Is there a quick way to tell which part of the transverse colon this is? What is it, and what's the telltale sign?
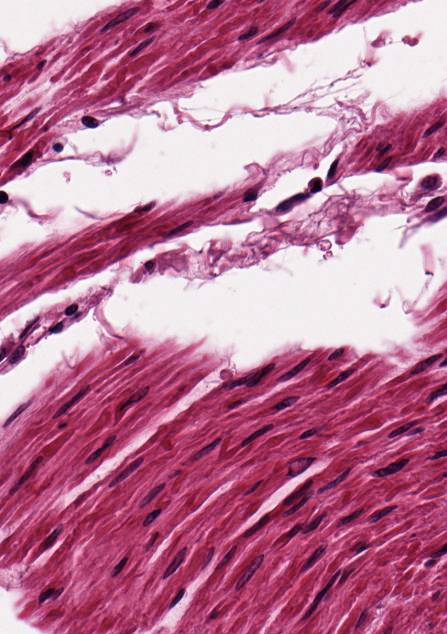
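What is seen is smooth muscle. Bands of pink fibres cross the field diagonally from lower left to upper right, the broadest filling the lower half. Their nuclei are elongated and dark and lie parallel to the fibres, in cytoplasm of a deep, even pink.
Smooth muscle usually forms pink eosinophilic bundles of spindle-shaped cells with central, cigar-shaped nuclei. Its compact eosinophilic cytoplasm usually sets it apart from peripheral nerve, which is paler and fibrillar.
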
